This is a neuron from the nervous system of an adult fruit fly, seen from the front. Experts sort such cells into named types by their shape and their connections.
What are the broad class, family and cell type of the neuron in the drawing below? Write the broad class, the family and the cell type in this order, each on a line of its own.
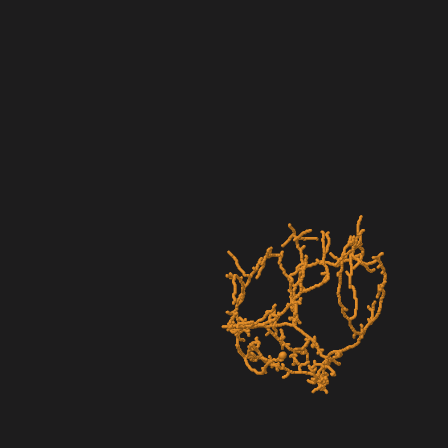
nerve-cord intrinsic neuron
hemilineage 04B
IN04B025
